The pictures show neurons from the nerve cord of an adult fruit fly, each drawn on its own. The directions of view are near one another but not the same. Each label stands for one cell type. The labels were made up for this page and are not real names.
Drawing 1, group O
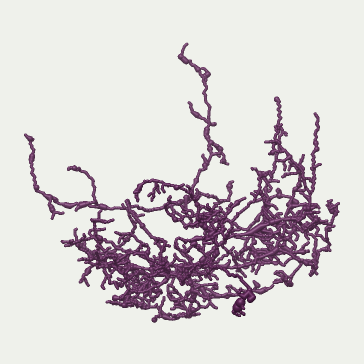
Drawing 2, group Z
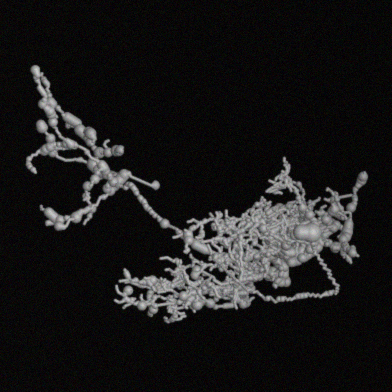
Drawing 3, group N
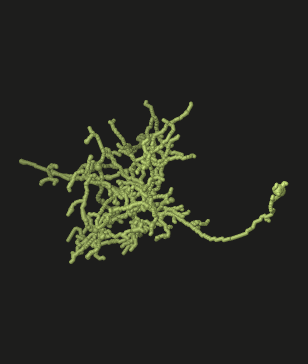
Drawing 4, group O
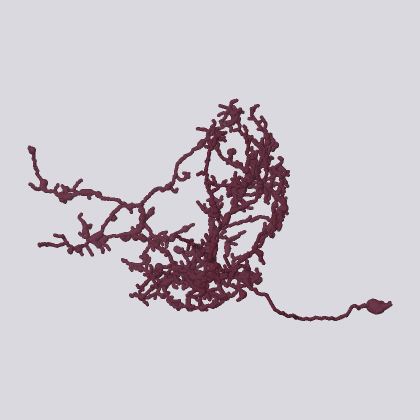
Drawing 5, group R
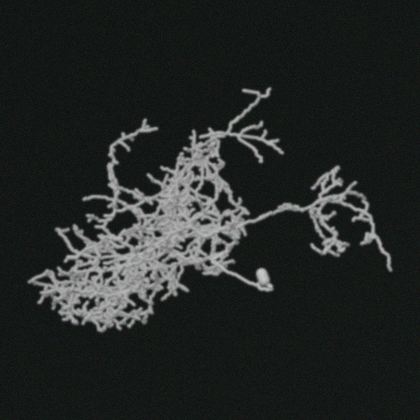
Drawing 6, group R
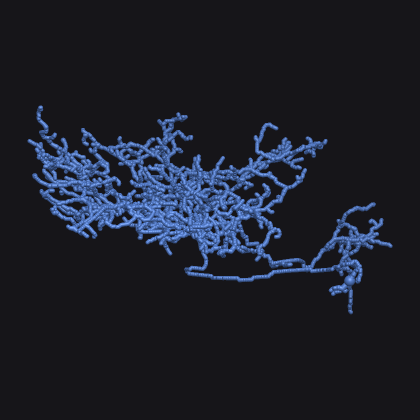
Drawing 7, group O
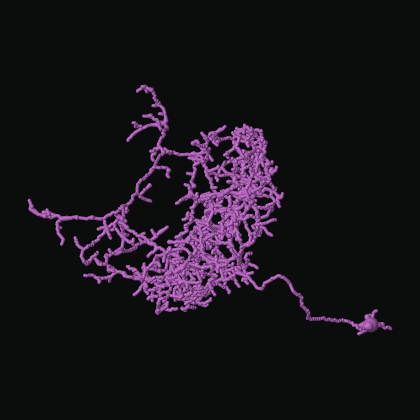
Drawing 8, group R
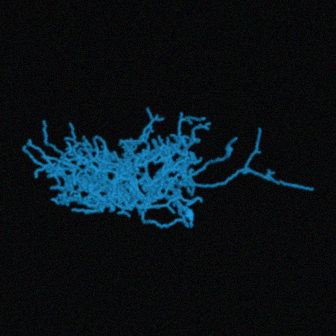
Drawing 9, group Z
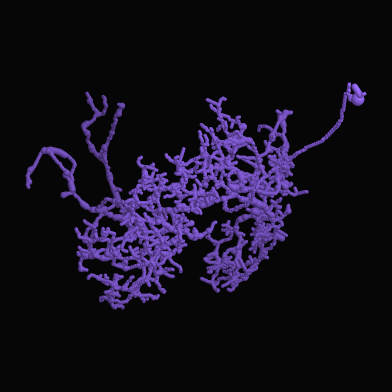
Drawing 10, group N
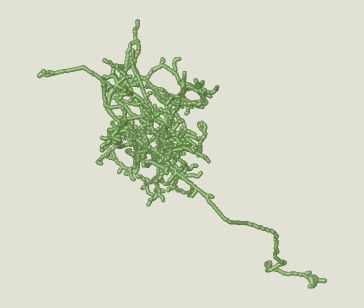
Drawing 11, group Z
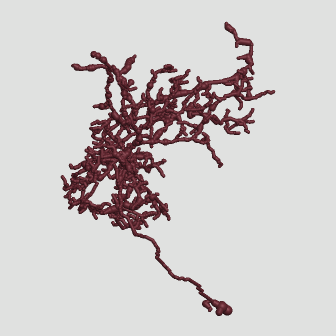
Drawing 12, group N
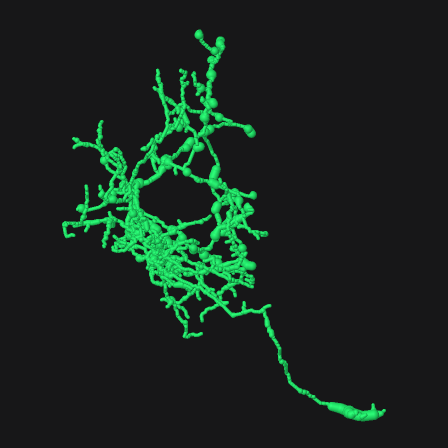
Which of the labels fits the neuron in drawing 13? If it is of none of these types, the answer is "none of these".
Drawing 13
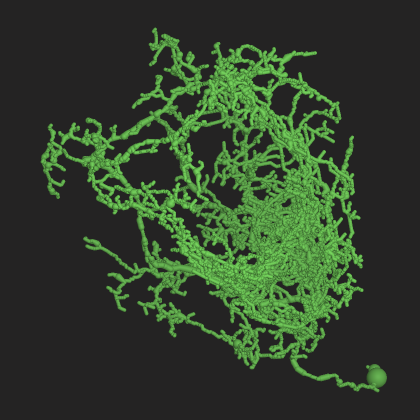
none of these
